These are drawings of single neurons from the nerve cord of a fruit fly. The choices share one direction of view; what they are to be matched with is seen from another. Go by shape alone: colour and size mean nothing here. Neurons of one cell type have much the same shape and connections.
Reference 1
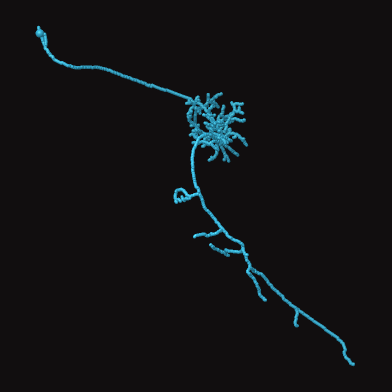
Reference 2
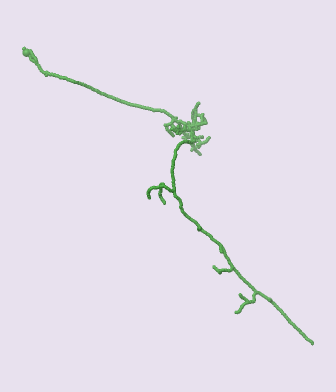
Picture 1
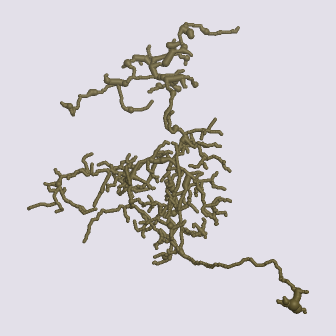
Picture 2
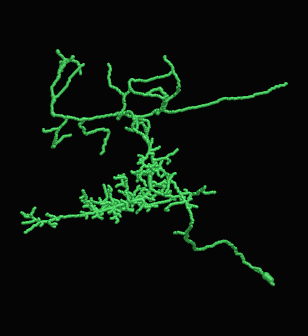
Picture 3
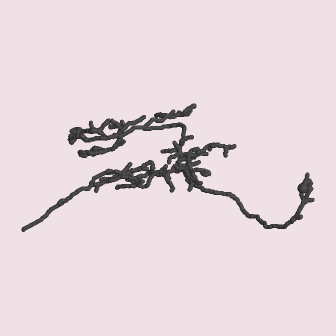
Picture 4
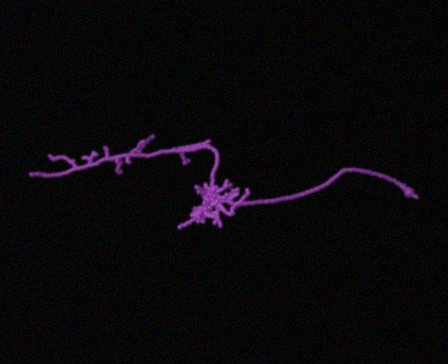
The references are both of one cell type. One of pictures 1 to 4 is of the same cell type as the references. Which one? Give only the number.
4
